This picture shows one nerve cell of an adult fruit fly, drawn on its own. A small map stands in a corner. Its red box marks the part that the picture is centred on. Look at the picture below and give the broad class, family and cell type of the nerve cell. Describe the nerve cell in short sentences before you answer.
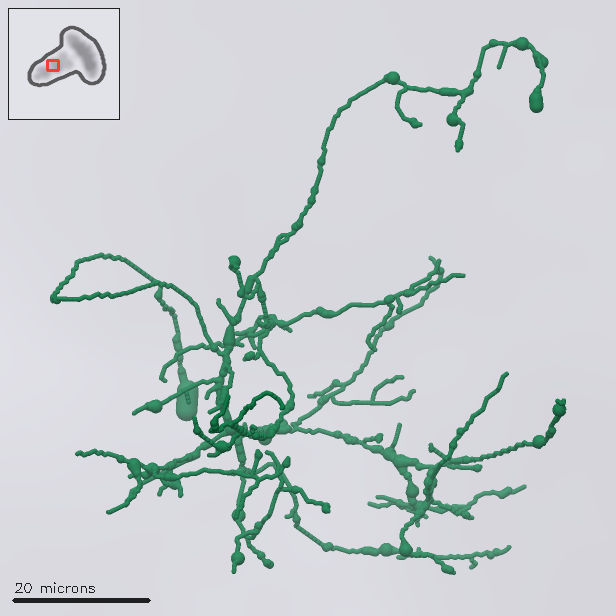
By the scale bar it is about 80 microns tall in this view. The picture shows dozens of branch ends. It is a nerve-cord intrinsic neuron. The family is hemilineage 11B. The cell type is IN11B023.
